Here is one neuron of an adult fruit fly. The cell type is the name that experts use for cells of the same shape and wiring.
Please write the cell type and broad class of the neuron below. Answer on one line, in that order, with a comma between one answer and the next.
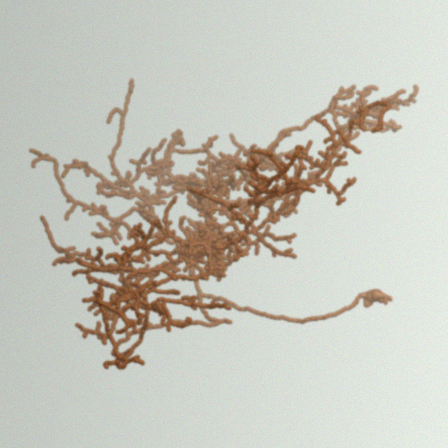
IB114, central-brain intrinsic neuron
